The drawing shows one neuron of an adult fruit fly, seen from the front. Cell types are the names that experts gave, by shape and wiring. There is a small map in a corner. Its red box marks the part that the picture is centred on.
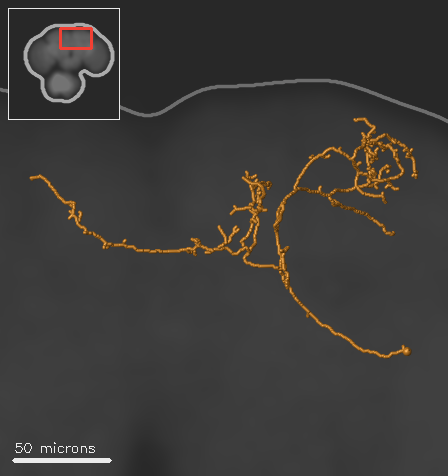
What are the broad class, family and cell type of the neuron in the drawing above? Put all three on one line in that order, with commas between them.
central-brain intrinsic neuron, hemilineage CREl1, SLP242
